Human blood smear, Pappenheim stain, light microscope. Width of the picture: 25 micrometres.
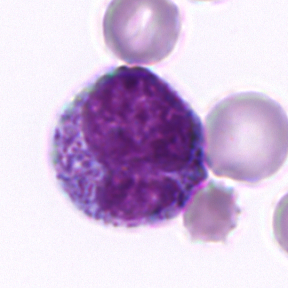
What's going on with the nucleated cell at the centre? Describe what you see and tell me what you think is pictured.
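Filling most of the cell, the nucleus sits off-centre toward the right, its chromatin deep purple throughout. Cytoplasm forms a crescent mainly on the left side and holds many fine purple granules. This is a myelocyte.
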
